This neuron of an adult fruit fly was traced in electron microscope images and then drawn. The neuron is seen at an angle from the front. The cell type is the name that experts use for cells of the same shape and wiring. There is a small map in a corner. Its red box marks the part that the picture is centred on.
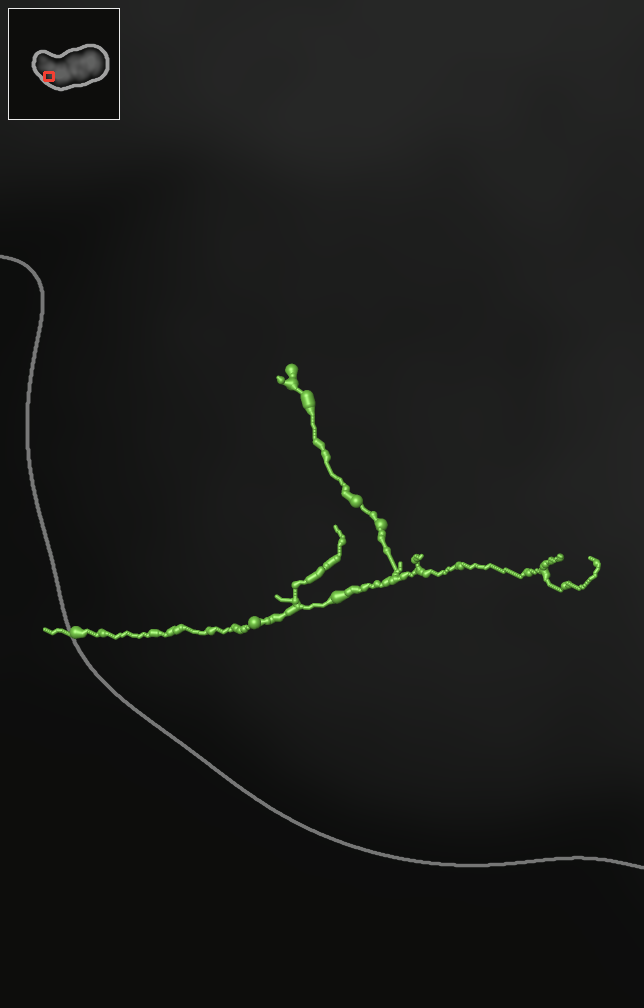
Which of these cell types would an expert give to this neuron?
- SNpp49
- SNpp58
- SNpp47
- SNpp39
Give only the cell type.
SNpp39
